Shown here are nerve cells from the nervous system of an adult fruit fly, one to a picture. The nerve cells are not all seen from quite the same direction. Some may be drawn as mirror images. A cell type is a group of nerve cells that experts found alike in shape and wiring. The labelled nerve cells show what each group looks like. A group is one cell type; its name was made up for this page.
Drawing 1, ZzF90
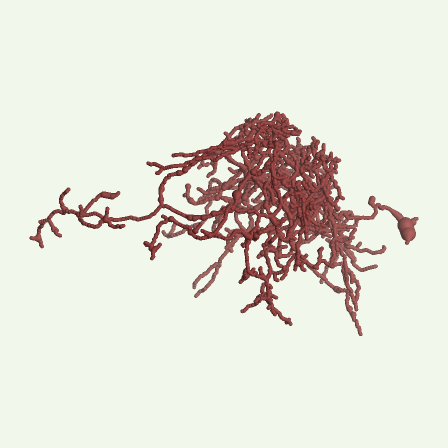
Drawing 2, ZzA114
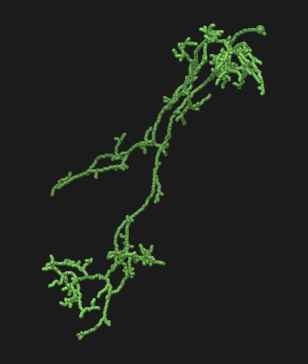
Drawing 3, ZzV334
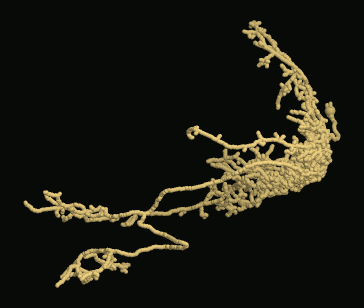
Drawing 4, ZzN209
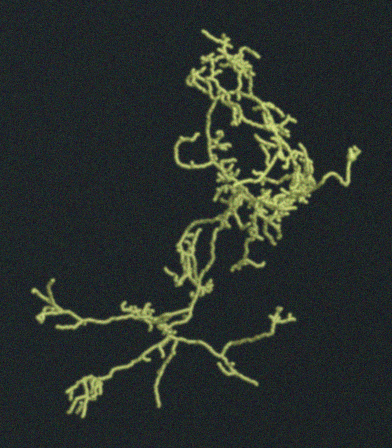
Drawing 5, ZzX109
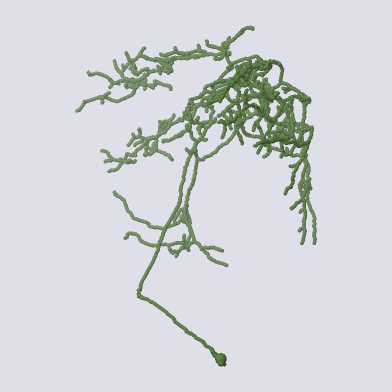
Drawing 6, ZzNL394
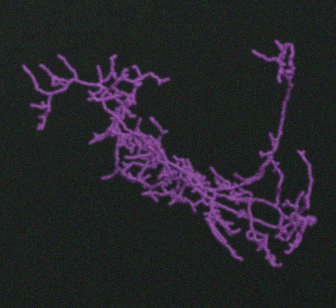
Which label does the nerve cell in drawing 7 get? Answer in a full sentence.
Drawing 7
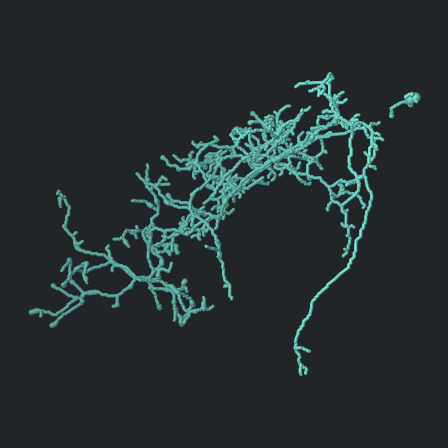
It belongs to ZzNL394.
